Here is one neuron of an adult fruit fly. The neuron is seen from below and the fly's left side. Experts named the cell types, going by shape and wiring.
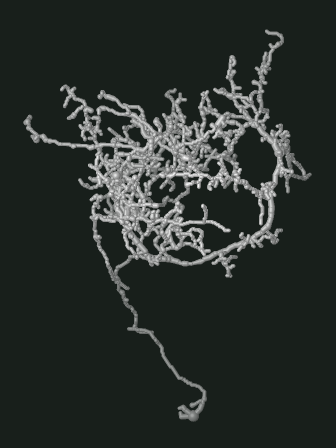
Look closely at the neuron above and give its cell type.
IN14A007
